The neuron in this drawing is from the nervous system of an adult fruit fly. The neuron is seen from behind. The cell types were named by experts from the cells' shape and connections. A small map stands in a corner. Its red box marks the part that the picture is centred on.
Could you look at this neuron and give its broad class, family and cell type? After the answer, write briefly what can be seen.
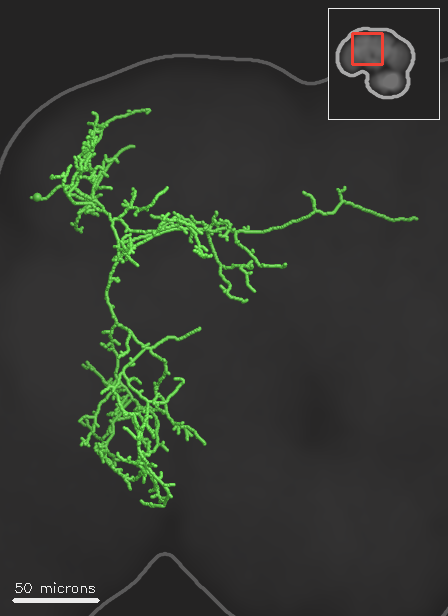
Its broad class is central-brain intrinsic neuron. The family is hemilineage VLPd1. It is of cell type CL022_a. From top to bottom in the picture it spans about 250 microns. Dozens of branch ends can be seen.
